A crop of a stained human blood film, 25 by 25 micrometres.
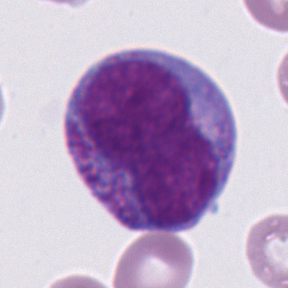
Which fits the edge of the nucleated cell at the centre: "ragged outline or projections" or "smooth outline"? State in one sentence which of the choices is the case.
The cell has an even edge, with no ragged parts or projections.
